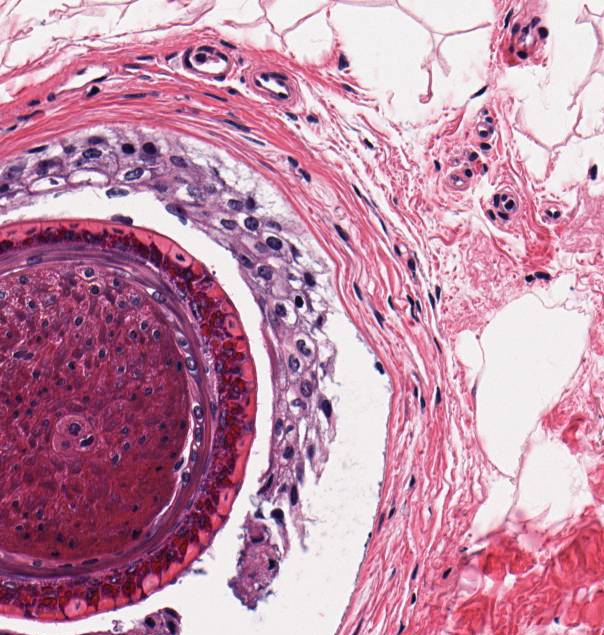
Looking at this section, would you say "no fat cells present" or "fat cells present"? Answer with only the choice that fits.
Fat cells present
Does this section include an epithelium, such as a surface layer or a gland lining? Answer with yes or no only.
Yes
